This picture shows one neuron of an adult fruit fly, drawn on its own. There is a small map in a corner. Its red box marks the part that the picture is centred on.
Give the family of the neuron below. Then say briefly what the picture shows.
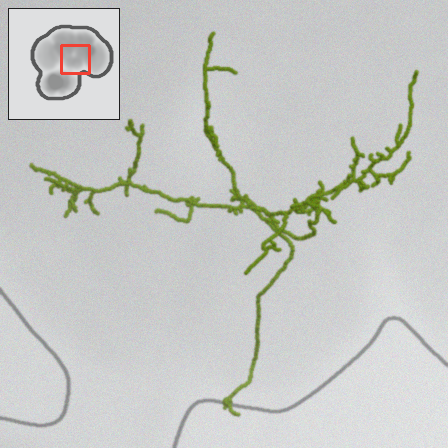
The family is hemilineage MX3. This is a central-brain intrinsic neuron. The cell body is at the bottom of the picture. Dozens of branch ends can be seen.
